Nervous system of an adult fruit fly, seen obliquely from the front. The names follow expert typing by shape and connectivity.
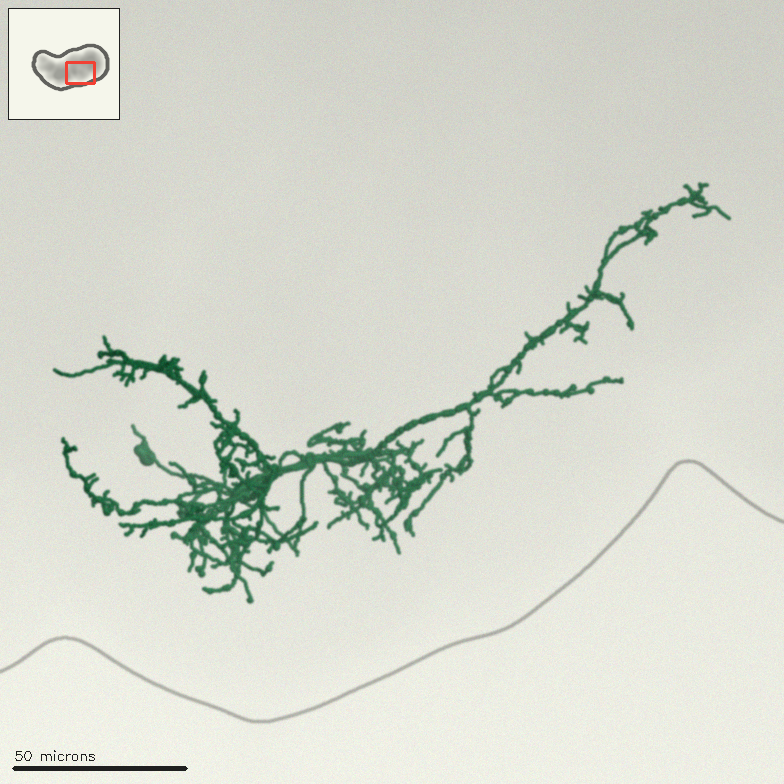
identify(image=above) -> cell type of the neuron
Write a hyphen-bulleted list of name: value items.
- cell type: GNG342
